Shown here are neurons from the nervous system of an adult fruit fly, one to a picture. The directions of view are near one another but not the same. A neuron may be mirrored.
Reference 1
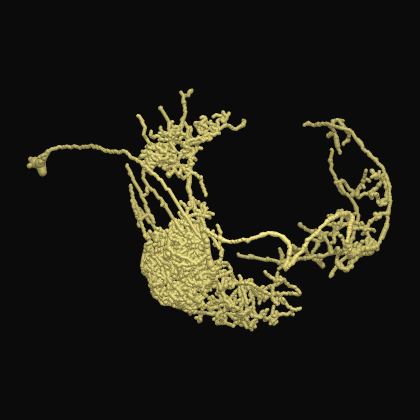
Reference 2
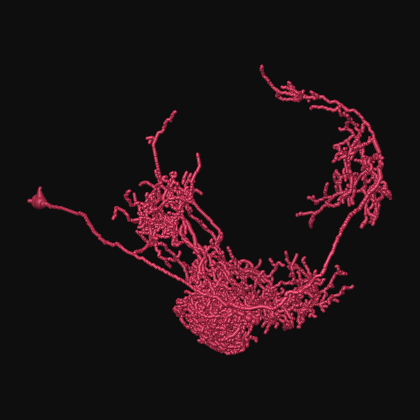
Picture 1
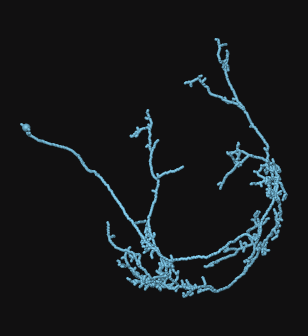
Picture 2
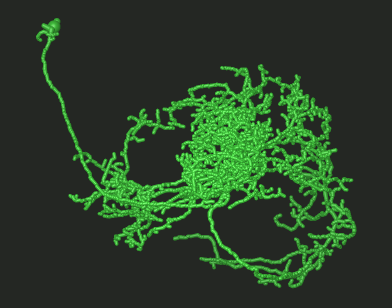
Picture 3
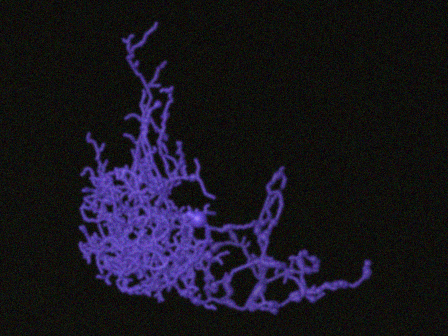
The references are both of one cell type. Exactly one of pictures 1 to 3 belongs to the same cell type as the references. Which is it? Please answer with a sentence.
Picture 2 shows a neuron of the same cell type.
